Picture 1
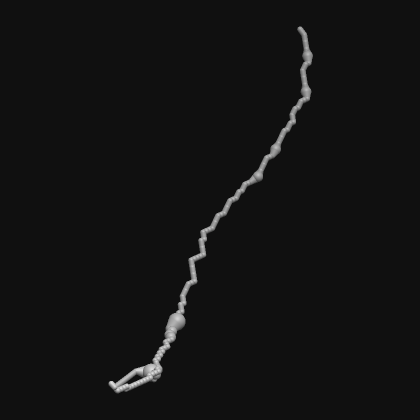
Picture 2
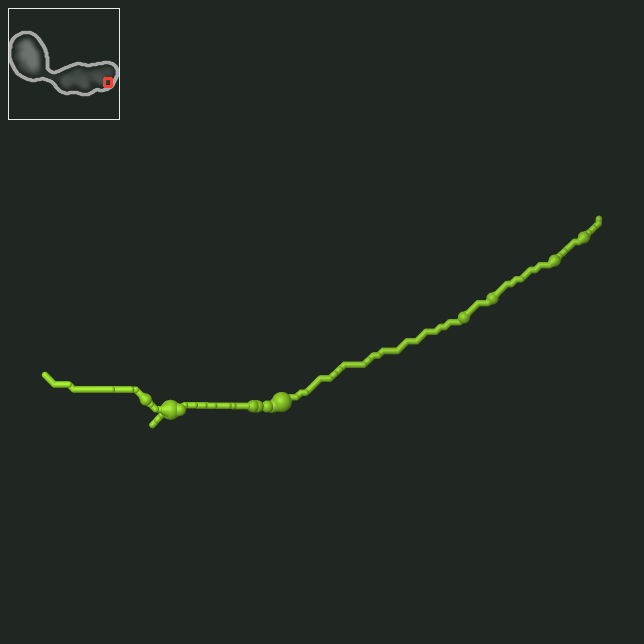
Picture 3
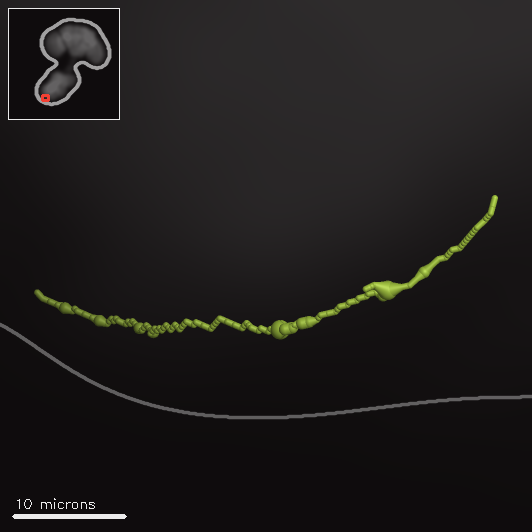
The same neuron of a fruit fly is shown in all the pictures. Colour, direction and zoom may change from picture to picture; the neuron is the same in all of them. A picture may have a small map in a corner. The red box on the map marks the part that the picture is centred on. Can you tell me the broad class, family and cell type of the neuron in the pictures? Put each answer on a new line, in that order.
sensory neuron entering the nerve cord
class mechanosensory tactile
SNta29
